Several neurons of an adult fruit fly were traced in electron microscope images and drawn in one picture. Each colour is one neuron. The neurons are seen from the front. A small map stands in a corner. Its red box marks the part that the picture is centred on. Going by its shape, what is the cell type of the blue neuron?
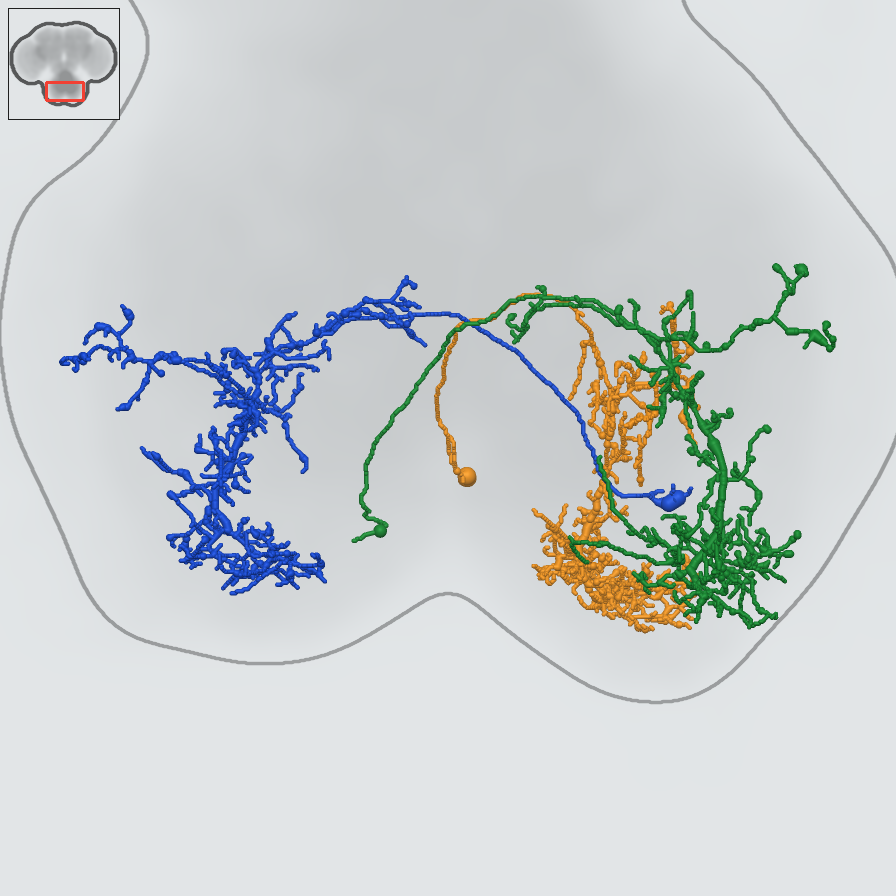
IN12B027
